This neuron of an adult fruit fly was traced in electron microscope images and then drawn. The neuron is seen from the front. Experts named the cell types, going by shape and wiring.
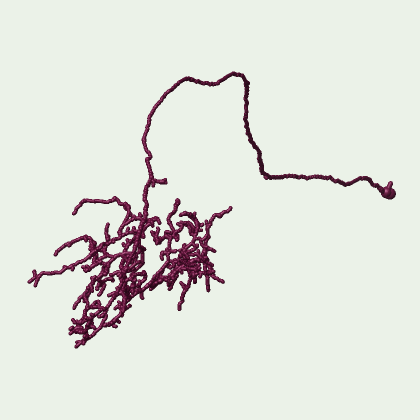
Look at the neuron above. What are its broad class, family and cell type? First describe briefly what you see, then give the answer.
The cell body can be seen on the right of the picture. The picture shows dozens of branch ends. It is a nerve-cord intrinsic neuron. Its family is hemilineage 06B. Its cell type is IN06B040.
